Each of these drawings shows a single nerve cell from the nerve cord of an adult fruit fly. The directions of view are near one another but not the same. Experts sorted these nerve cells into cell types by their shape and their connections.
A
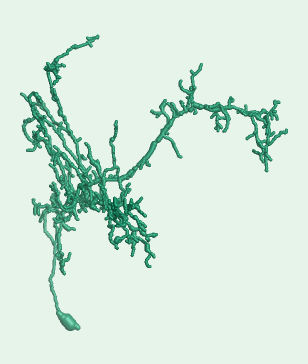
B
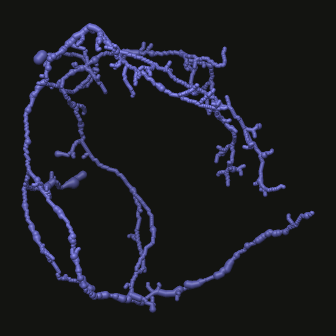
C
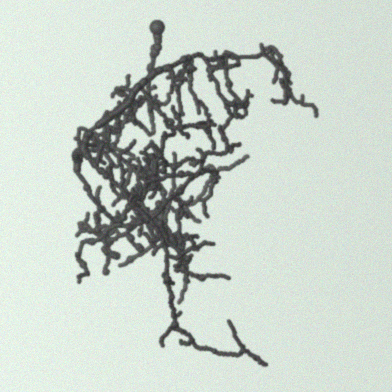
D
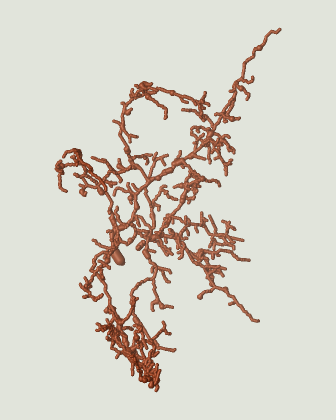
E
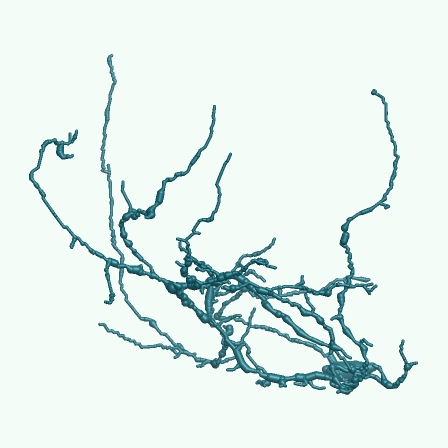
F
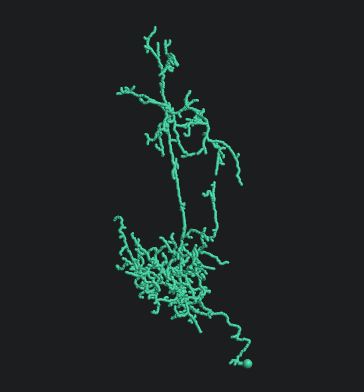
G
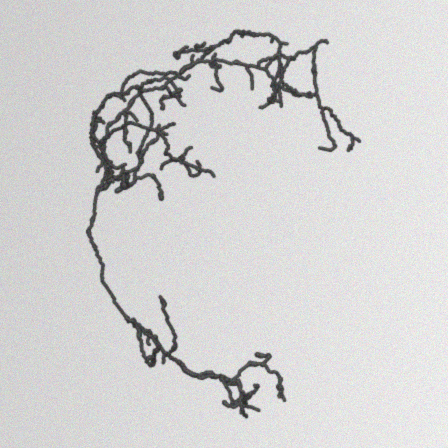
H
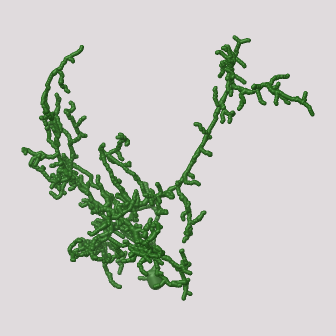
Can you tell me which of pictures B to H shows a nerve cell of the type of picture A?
Picture H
